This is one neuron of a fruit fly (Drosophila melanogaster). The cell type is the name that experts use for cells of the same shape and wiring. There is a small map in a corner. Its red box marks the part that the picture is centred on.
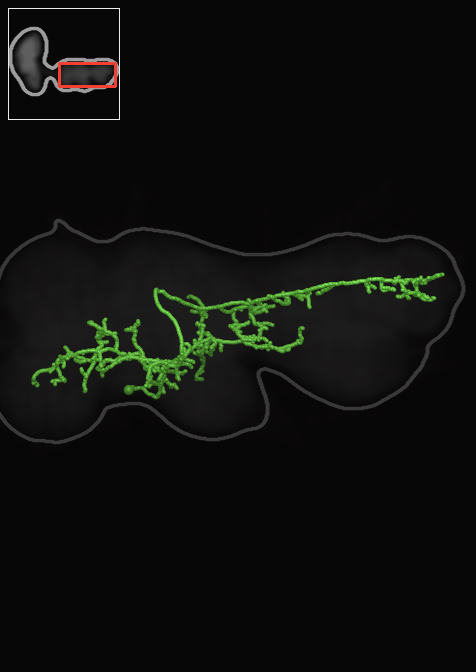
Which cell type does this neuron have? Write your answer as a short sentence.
The cell type is IN14B009.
